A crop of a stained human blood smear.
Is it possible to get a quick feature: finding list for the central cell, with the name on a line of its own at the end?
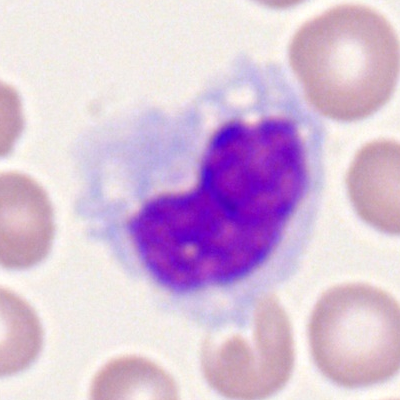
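Outline: irregular, not round.
Nucleus: indented, with a notch on the upper left edge.
Chromatin: deep purple, mottled and uneven.
Vacuoles: small and clear, in the cytoplasm near the top.
Name: monocyte.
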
